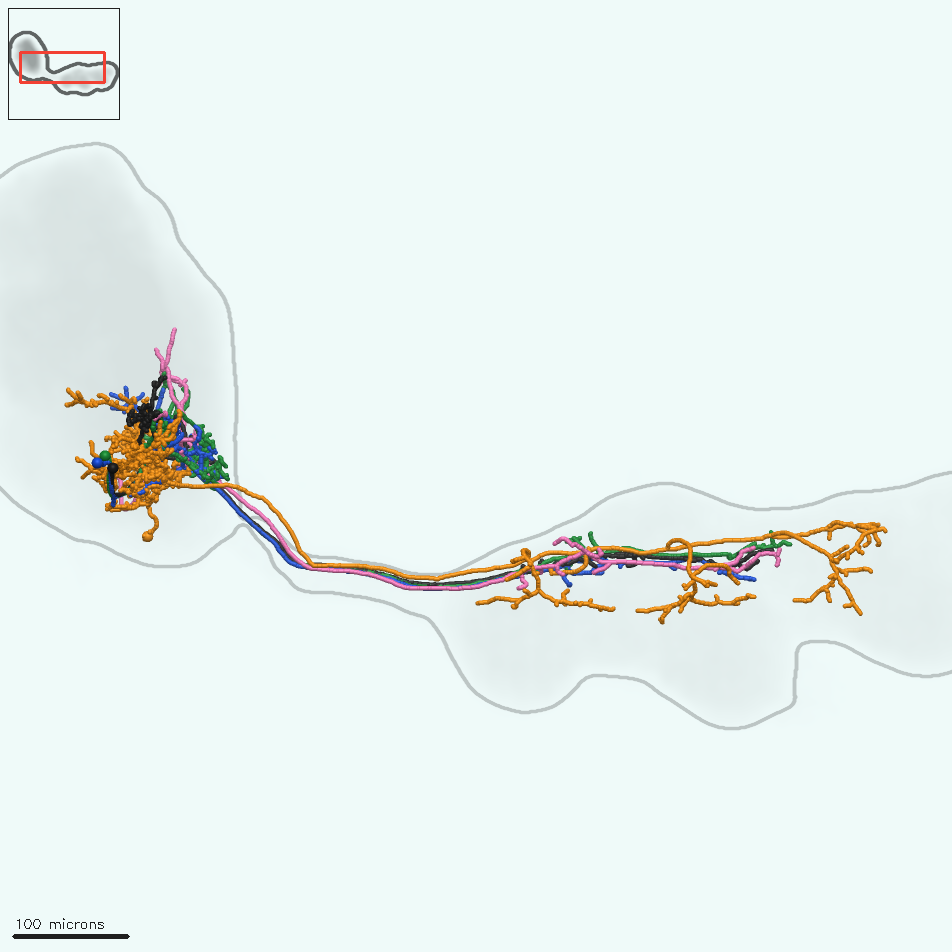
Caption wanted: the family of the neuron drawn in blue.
hemilineage LB7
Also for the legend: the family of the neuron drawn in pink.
hemilineage LB7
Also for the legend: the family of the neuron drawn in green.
hemilineage LB7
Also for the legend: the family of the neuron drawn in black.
hemilineage LB7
